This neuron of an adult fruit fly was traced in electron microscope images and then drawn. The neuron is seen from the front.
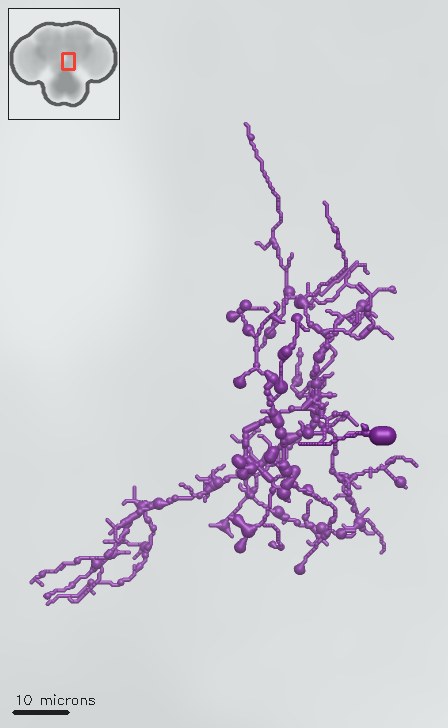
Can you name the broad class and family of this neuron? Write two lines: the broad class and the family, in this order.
central-brain intrinsic neuron
hemilineage TRdl_b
